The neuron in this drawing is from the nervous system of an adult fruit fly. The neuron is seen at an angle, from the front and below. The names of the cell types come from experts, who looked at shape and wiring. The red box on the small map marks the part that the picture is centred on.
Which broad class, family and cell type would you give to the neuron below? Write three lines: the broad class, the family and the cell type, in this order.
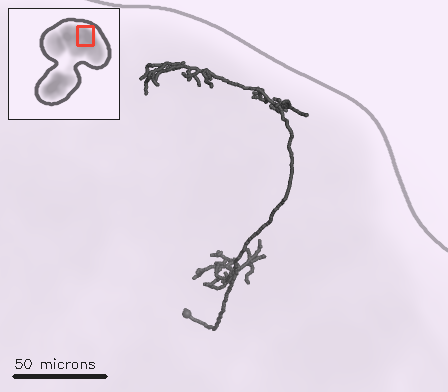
central-brain intrinsic neuron
hemilineage DL1_ventral
SIP089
